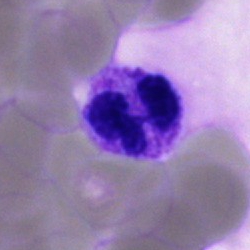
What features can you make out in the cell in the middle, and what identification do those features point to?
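Looking at the nucleus, I count several separate lobes, and the chromatin is dense, staining dark purple. Around it the cytoplasm is pale lilac-pink, and I can make out fine purple granules scattered through it. So this cell is a segmented neutrophil.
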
